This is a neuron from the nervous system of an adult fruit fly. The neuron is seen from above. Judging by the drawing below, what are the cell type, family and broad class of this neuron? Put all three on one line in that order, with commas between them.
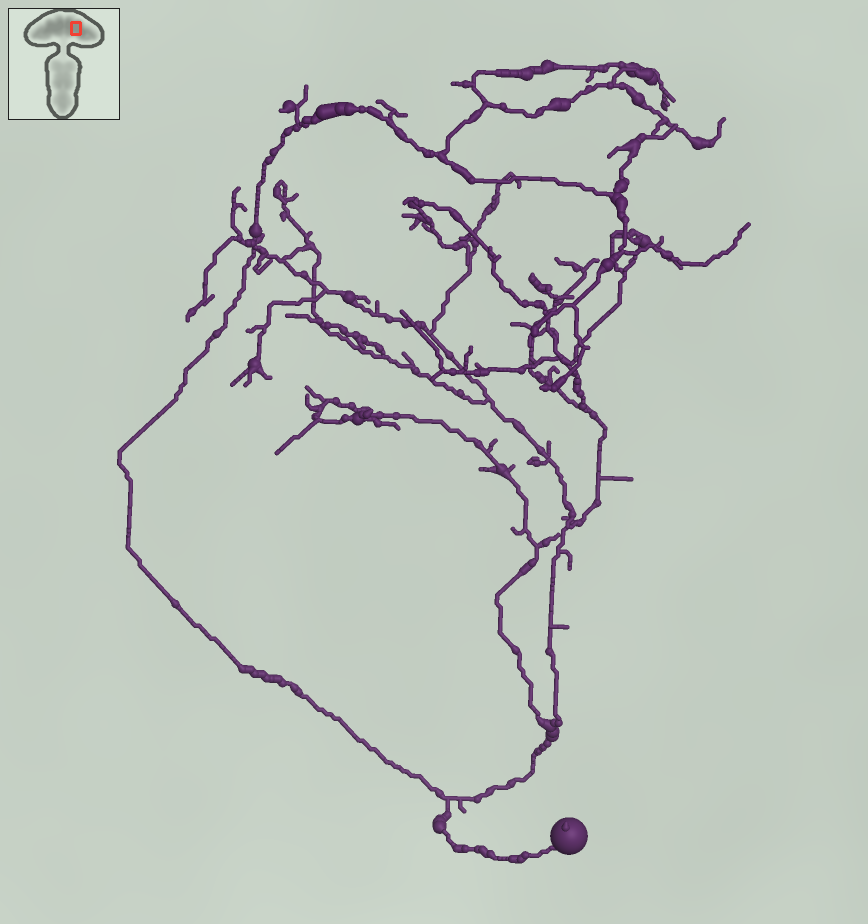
SLP369, hemilineage DL1_dorsal, central-brain intrinsic neuron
